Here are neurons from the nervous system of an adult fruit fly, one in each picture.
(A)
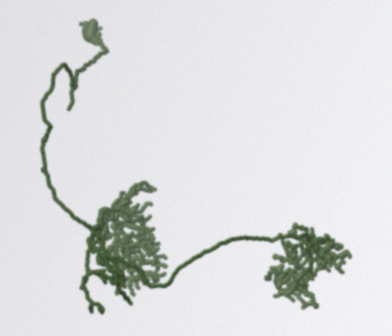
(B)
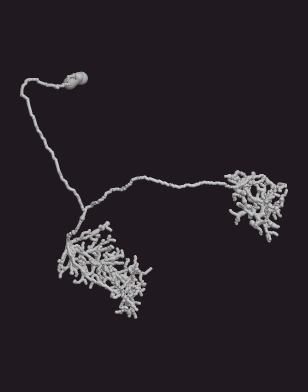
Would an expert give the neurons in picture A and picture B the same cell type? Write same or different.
same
